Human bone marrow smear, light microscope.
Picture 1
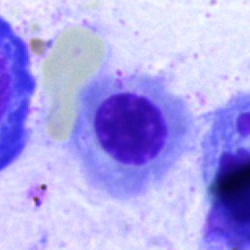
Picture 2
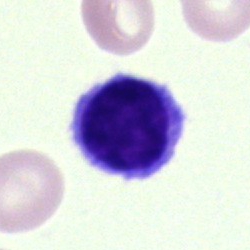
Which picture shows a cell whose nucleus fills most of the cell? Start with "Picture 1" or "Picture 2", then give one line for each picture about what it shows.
Picture 2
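What picture 1 shows: The cytoplasm is plentiful and forms a broad rim around the nucleus.
What picture 2 shows: The cytoplasm is only a very thin blue rim at the edge of the cell.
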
